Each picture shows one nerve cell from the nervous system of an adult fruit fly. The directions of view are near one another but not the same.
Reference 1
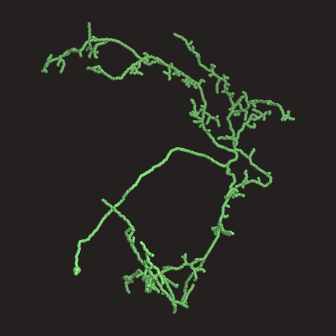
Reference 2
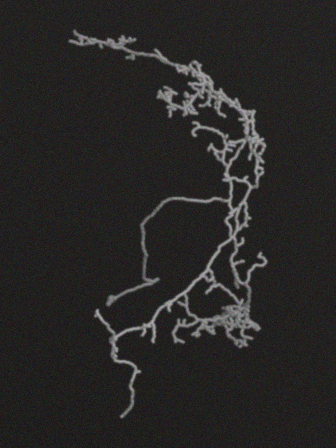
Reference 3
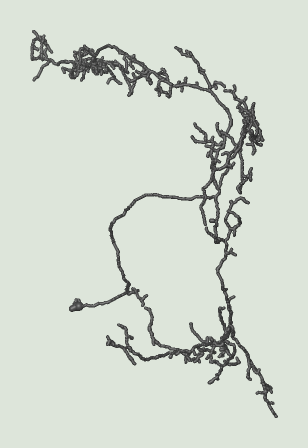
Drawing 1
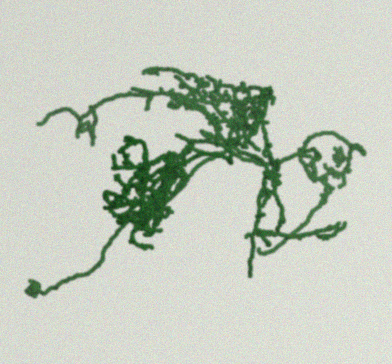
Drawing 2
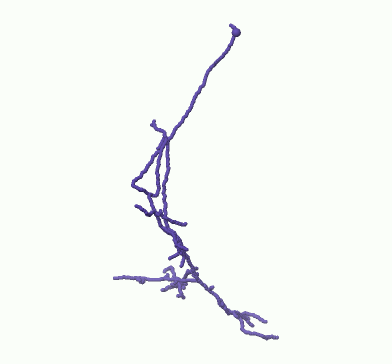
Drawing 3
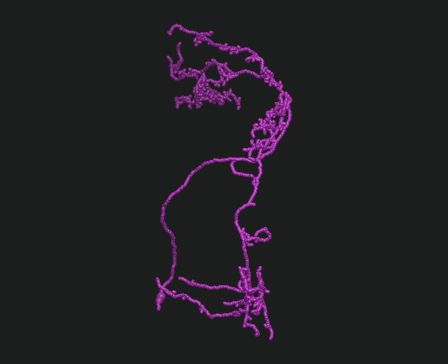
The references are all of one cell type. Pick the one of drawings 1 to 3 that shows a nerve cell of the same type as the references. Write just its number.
3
